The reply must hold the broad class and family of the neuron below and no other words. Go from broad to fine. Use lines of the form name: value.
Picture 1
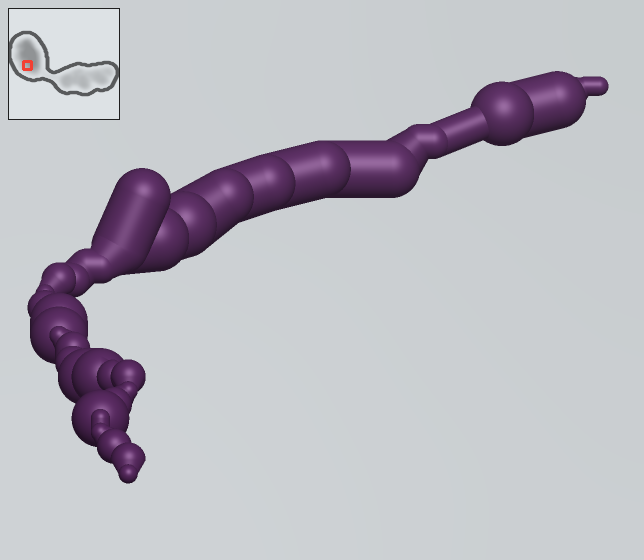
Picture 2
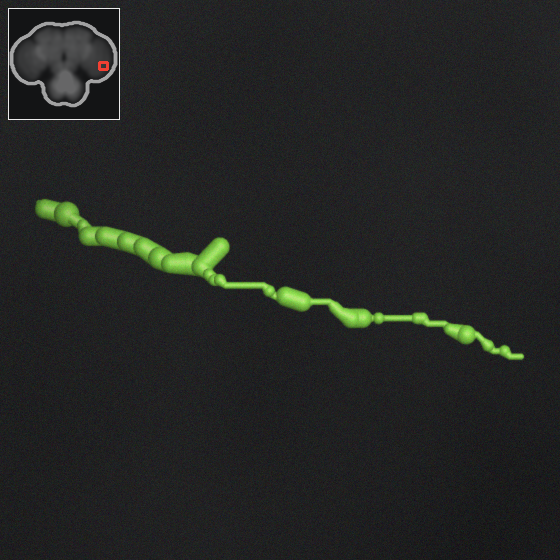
broad class: photoreceptor or other optic-lobe sensory neuron
family: class visual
